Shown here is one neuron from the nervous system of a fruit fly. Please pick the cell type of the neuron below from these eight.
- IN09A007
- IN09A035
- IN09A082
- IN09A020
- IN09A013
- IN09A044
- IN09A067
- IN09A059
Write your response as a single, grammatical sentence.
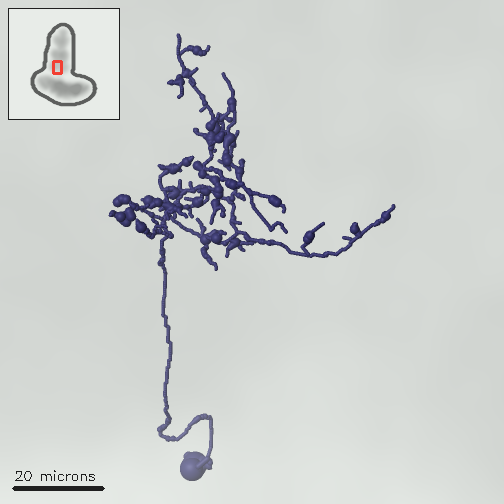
The neuron here is of the cell type IN09A044.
